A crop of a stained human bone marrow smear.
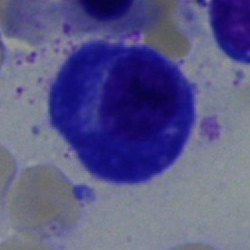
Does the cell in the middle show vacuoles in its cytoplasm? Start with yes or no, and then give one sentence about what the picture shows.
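No. No vacuoles are visible in the cytoplasm.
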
